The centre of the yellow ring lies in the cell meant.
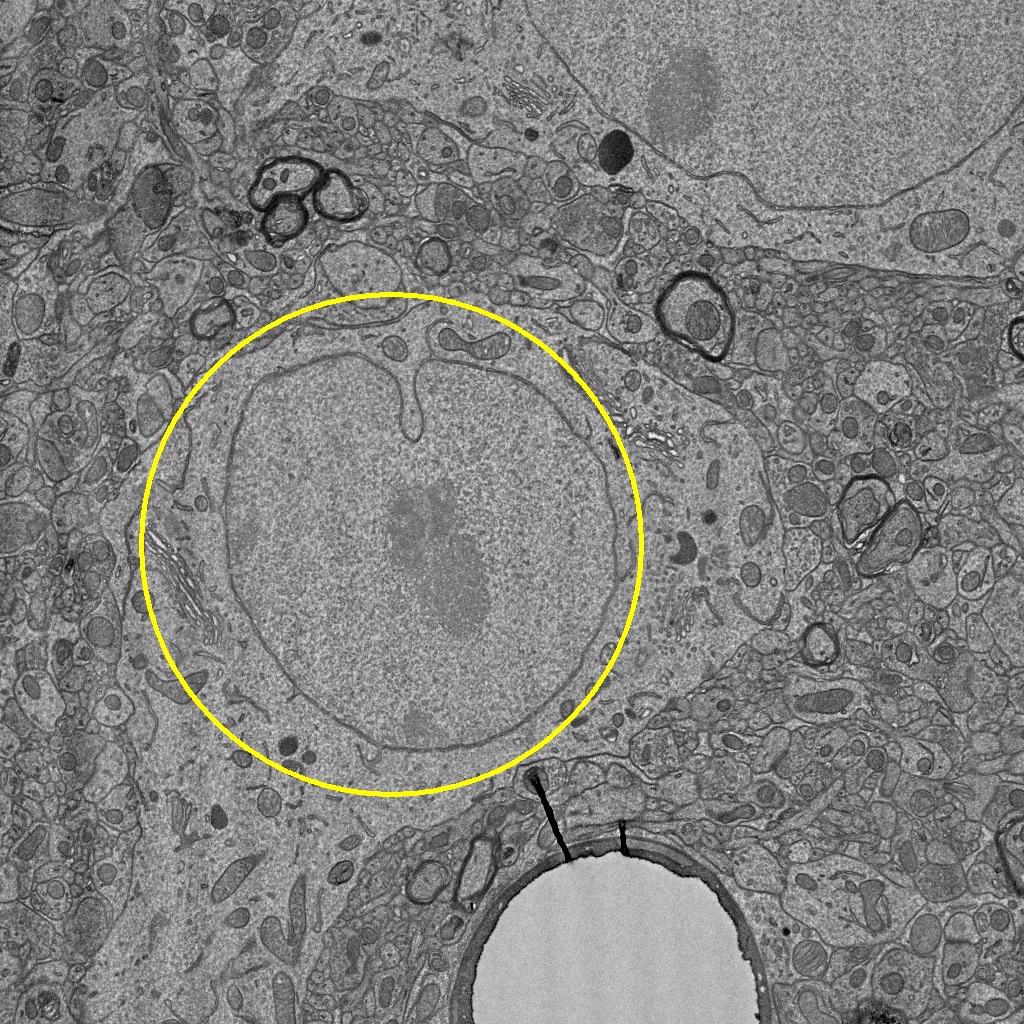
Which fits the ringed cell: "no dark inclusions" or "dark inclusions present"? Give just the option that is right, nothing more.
Dark inclusions present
